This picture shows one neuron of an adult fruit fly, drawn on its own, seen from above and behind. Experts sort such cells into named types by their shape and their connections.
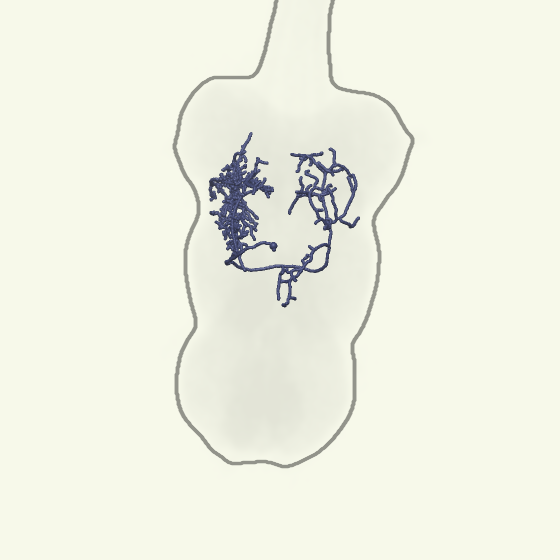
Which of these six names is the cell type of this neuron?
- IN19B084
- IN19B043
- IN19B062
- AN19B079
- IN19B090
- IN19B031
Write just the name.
IN19B031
